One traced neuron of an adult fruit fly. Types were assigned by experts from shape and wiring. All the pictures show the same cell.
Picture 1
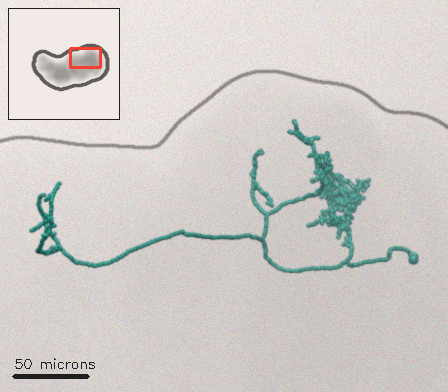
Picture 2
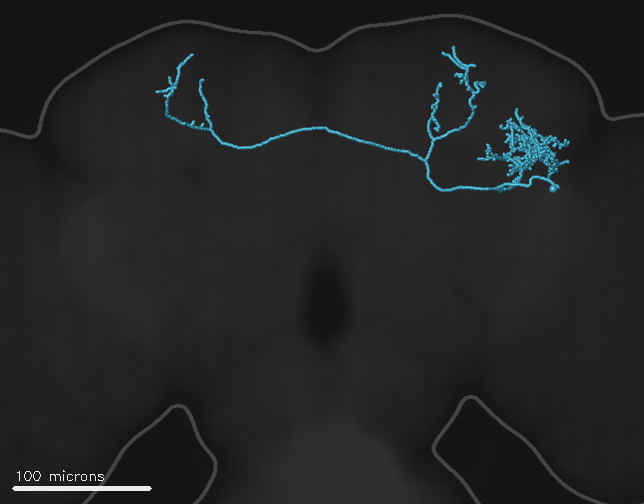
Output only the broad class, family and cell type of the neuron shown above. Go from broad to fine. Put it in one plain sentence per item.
A central-brain intrinsic neuron of hemilineage VLPl&d1_dorsal, type LHAV7b1.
